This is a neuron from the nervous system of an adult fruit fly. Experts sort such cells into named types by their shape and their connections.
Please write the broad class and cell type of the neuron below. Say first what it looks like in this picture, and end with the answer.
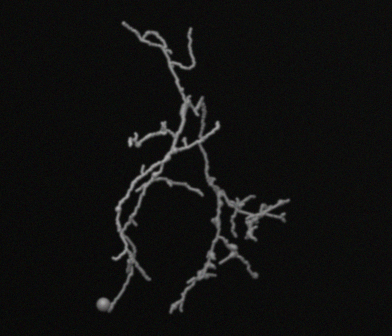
The cell body is at the lower left of the picture. Dozens of branch ends can be seen. Its broad class is central-brain intrinsic neuron. Its cell type is CB2638.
